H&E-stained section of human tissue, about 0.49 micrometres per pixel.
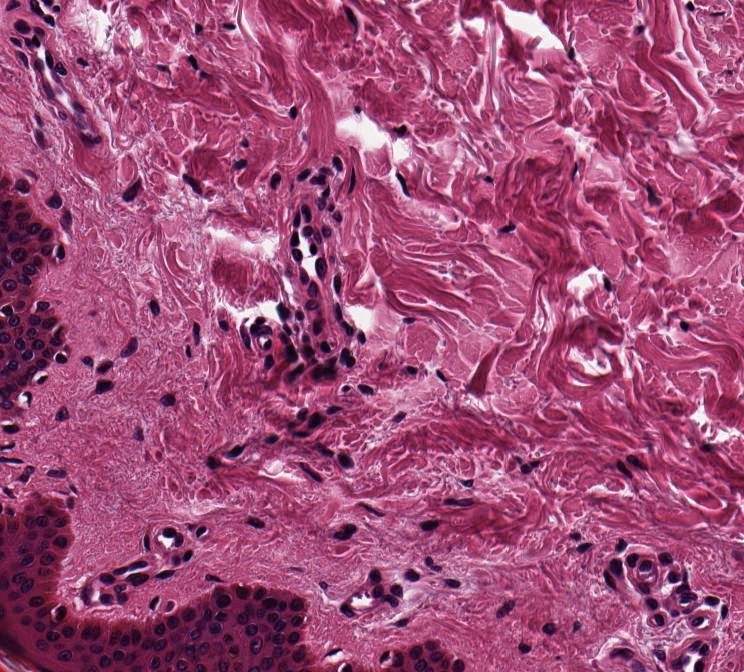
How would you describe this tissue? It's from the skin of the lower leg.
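Collagen adjacent to epithelium: finer, paler pink than in upper and right parts of field. Small transversely cut vessels grouped in lower field, near bottom centre and bottom right. Fibroblast nuclei: spindle-shaped, sparse, scattered between collagen bundles. Fat cells: none in field.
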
